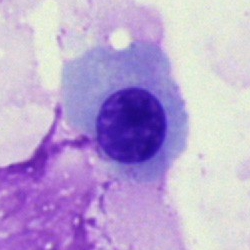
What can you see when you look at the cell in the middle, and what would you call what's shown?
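The nucleus is placed off-centre, toward the right side of the cell. No granules are visible in the cytoplasm. The outline of the cell is irregular rather than smoothly round, and a small round clear spot lies at its top edge. It is an erythroblast.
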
